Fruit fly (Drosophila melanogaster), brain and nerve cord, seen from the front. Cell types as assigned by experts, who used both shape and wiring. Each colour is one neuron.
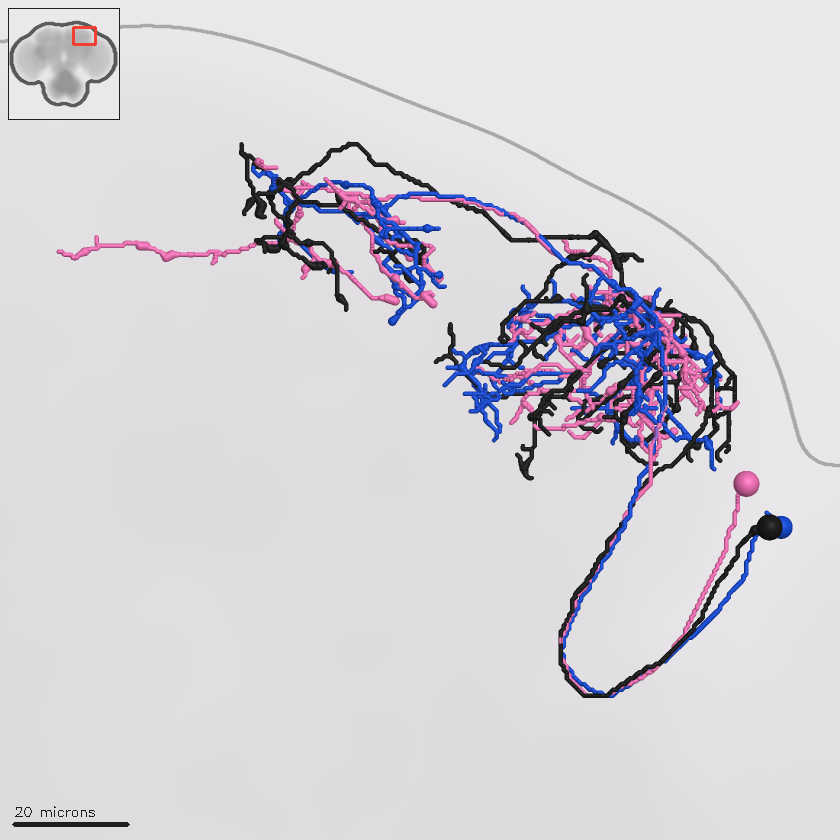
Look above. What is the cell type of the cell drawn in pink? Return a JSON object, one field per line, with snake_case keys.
{
 "cell_type": "CB2823"
}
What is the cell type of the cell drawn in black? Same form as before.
{
 "cell_type": "CB1389"
}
